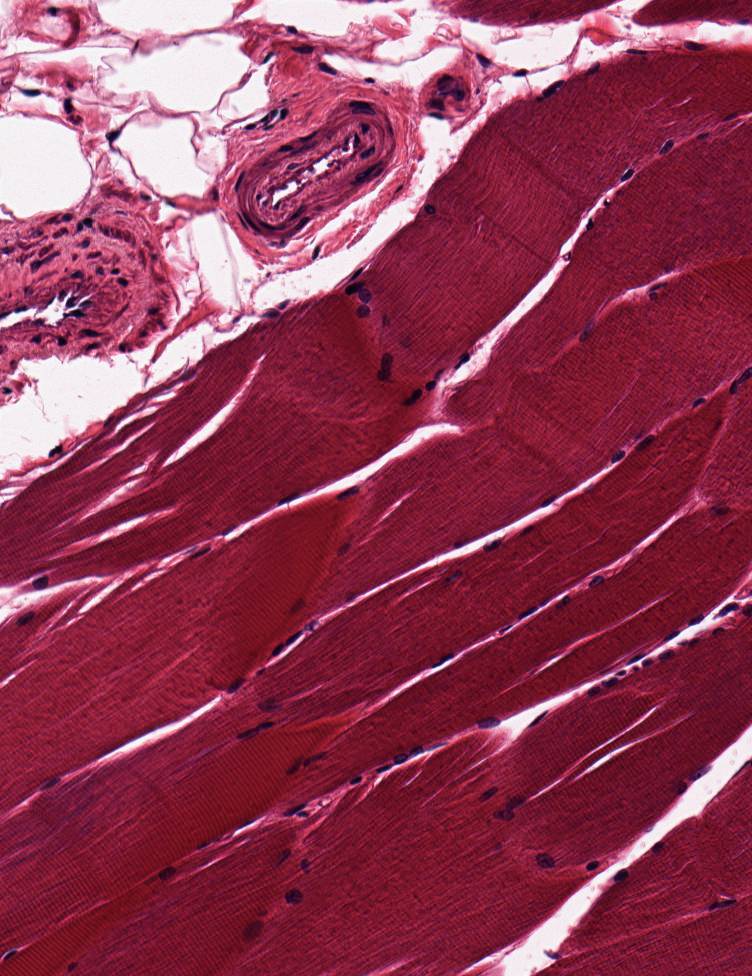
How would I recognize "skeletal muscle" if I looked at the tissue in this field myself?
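Long parallel muscle fibres fill most of the field, running diagonally from lower left toward upper right.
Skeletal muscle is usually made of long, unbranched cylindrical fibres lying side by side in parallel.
Along their length the fibres show fine transverse cross-striations.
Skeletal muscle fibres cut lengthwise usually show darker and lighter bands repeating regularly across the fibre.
Their nuclei are flattened and elongated and sit at the edges of the fibres, not in their centres.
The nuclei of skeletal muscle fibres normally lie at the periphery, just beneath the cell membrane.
These three features go with skeletal muscle. The fat cells and loose connective tissue in the upper left corner lie outside the muscle and are not part of it.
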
